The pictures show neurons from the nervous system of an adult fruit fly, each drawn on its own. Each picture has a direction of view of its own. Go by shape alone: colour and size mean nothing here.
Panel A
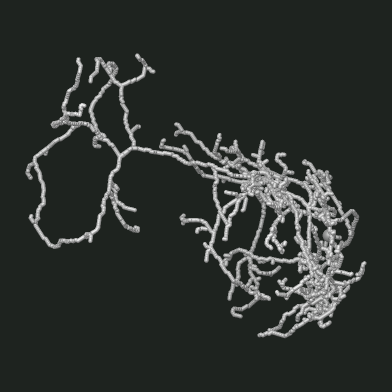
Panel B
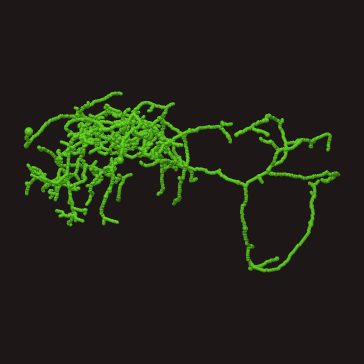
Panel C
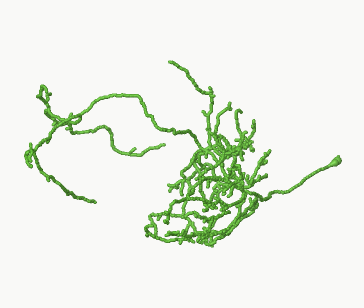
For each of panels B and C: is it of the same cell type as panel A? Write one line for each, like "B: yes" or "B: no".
B: yes
C: no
